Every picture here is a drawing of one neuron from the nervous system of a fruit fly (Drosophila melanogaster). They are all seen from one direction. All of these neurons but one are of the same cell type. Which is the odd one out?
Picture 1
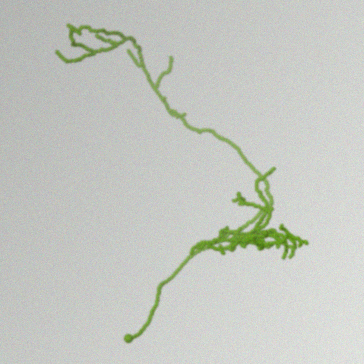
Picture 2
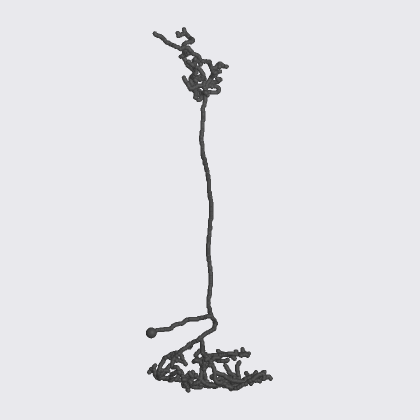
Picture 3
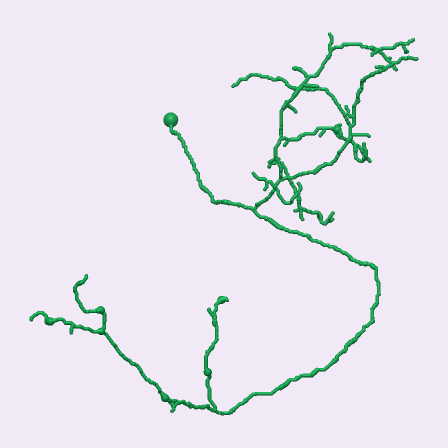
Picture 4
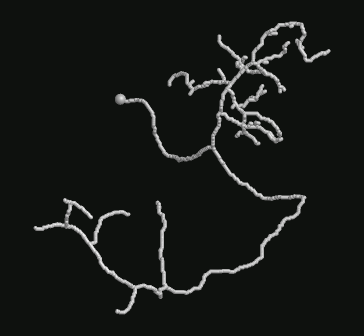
2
